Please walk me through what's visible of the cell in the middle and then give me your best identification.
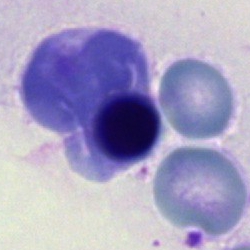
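You'll see the nucleus stains an even, very dark purple, with no chromatin pattern and no nucleolus in sight. Off it, toward the upper left, runs a large pale blue mass with an irregular, folded outline. That's an erythroblast.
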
